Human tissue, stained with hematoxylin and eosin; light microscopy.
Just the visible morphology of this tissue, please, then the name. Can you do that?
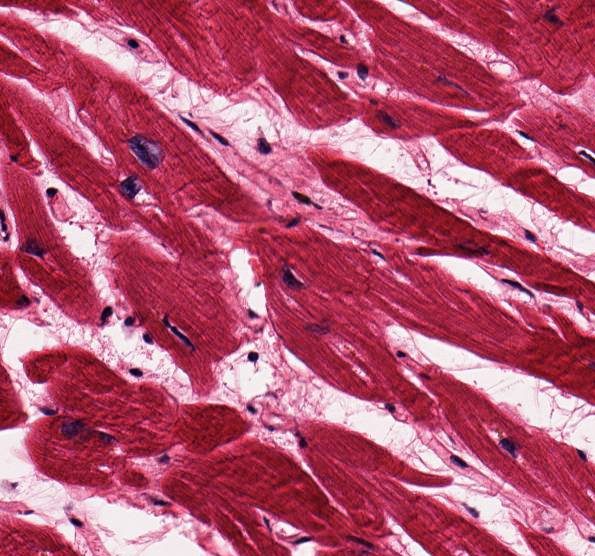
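These muscle fibres branch and join up with their neighbours. Their nuclei sit centrally within each fibre. The cytoplasm is deep pink-red, with a fine fibrillar texture running lengthwise. Between the fibres there is loose, wispy, pale pink connective tissue holding small dark spindle-shaped nuclei. This tissue is the left ventricle of the heart.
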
